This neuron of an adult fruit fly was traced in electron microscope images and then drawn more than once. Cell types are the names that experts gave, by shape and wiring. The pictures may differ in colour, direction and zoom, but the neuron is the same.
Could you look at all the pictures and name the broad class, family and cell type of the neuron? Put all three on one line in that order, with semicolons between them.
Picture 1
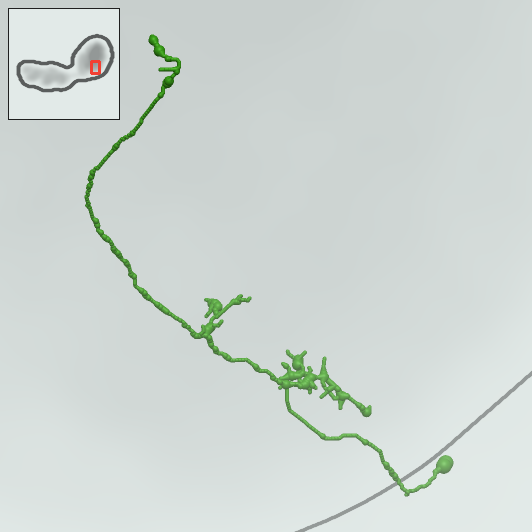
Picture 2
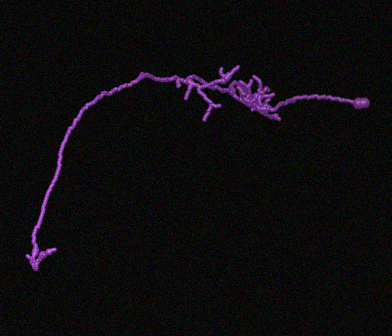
optic-lobe intrinsic neuron; Tm; Tm20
